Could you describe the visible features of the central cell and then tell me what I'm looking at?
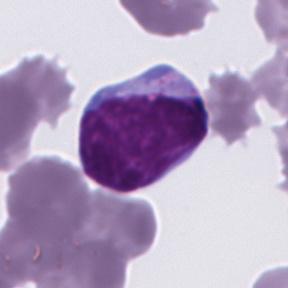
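Notice the outline here is somewhat angular rather than round, though the surface stays smooth with no projections. Above the nucleus, a few fine pinkish-purple granules sit in the cytoplasm, and there are no vacuoles anywhere in it. That's a myeloblast.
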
